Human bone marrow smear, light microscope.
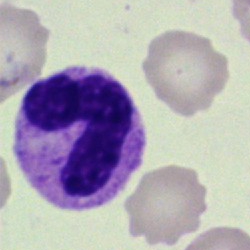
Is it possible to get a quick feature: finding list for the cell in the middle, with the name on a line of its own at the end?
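Outline: round, smooth
Nucleus: single thick curved band, bent into a hook
Chromatin: dense, dark purple
Granules: fine, faint violet, in the cytoplasm
Cell: band neutrophil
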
